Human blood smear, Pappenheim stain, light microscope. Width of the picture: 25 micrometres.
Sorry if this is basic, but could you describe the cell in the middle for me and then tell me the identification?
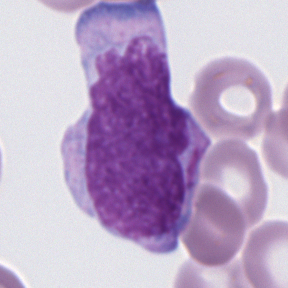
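This one has an irregular outline, drawn out from top to bottom. Most of it is nucleus, leaving only a narrow rim of cytoplasm that is broadest above the nucleus. That cytoplasm is pale blue, and I can't see any granules in it. It's an atypical promyelocyte.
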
